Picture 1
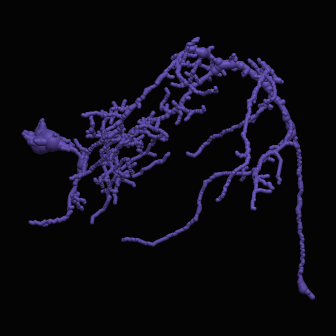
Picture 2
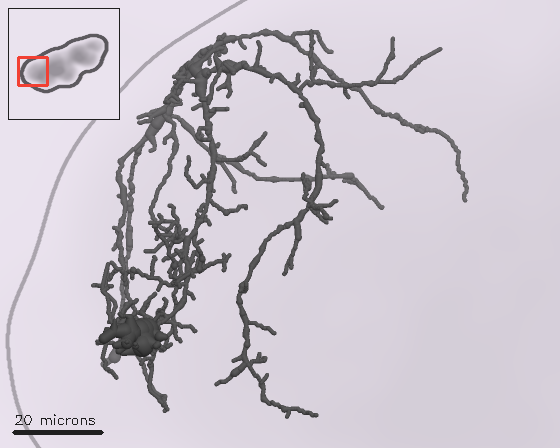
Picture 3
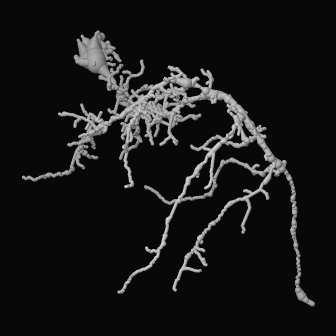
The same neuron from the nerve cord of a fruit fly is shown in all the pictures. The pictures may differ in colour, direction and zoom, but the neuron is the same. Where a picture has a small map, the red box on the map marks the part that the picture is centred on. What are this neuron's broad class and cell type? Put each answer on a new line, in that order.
motor neuron of the nerve cord
Pleural remotor/abductor MN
